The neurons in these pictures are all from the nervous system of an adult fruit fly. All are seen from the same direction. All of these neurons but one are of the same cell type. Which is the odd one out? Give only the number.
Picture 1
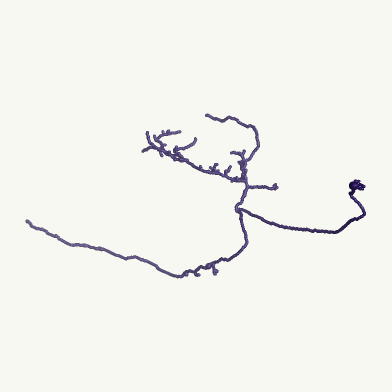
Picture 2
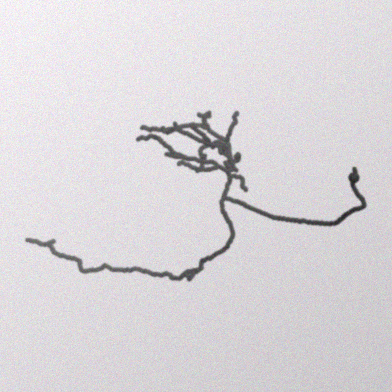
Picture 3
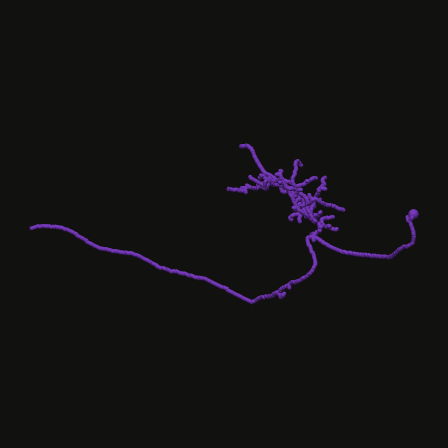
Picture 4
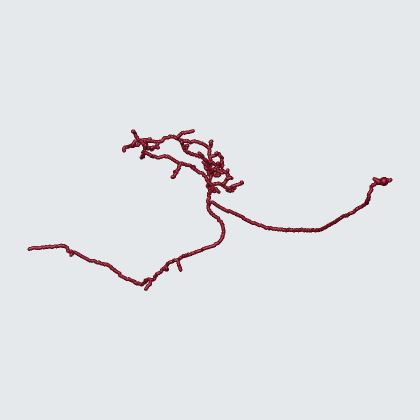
3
